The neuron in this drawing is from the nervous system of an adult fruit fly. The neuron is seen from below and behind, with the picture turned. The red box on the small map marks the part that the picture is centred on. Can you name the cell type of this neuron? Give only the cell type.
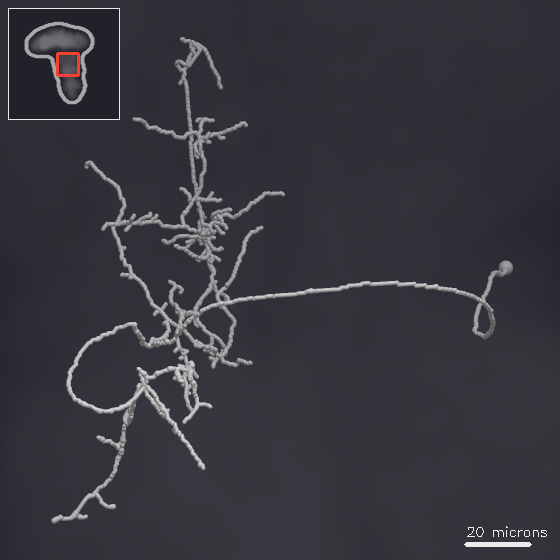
IN01A062_a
